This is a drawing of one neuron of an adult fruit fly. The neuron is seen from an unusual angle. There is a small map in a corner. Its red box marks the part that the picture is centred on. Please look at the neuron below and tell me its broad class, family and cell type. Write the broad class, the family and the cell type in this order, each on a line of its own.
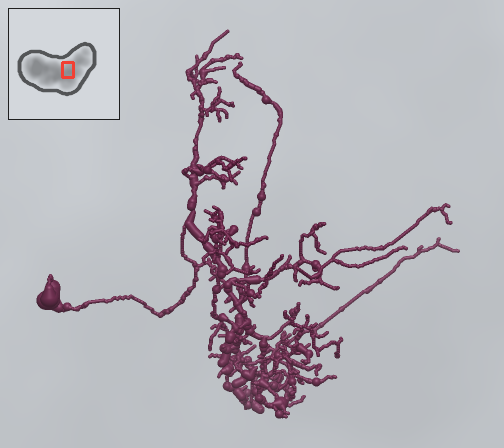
nerve-cord intrinsic neuron
hemilineage 08A
IN08A024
